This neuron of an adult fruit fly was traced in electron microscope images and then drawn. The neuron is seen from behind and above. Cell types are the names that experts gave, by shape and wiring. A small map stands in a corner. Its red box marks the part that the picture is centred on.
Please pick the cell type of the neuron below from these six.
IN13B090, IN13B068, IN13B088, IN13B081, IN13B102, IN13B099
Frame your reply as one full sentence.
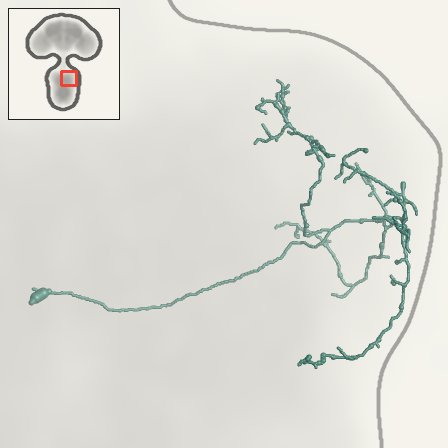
By cell type, this neuron is classified as IN13B081.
